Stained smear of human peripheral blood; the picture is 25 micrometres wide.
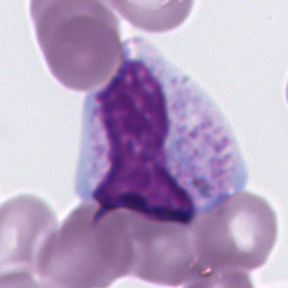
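Band neutrophil, the nucleated cell at the centre of a stained peripheral blood smear. Its elongated, irregular nucleus runs from the top to the bottom of the cell and lies toward the left, leaving most of the cytoplasm on its right. The cytoplasm is abundant and pale blue-grey.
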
